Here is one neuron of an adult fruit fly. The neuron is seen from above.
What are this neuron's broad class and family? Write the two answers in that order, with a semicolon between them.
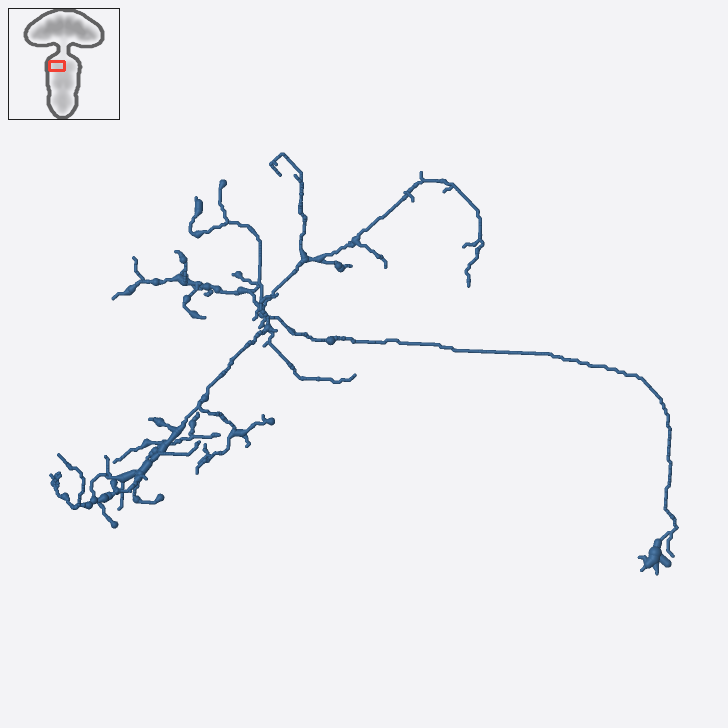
nerve-cord intrinsic neuron; hemilineage 13B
